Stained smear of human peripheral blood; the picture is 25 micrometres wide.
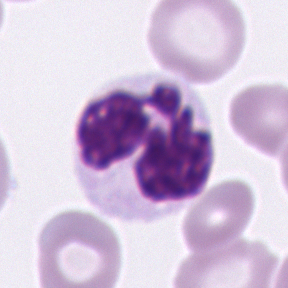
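Segmented neutrophil in a stained smear of human peripheral blood. The nucleus has two large lobes joined by a narrow strand near the top, and the chromatin is dark purple and coarsely clumped. You won't find large orange-red granules or vacuoles in the cytoplasm.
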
